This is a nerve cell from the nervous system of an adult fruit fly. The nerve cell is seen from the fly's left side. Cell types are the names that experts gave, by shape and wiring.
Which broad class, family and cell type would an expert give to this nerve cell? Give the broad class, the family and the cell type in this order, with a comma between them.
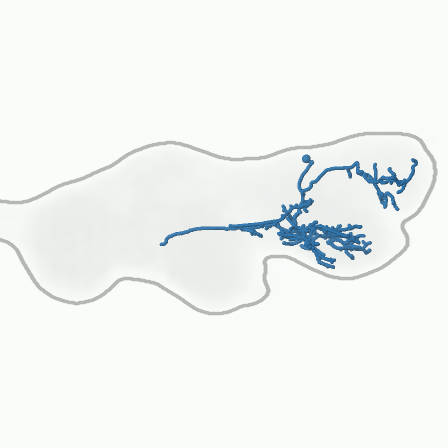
nerve-cord intrinsic neuron, hemilineage 23B, IN23B035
